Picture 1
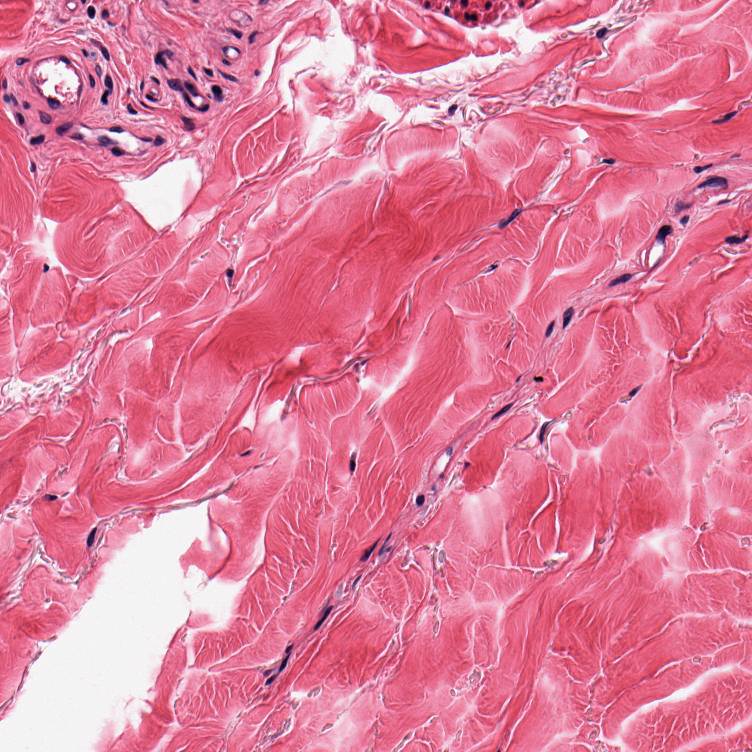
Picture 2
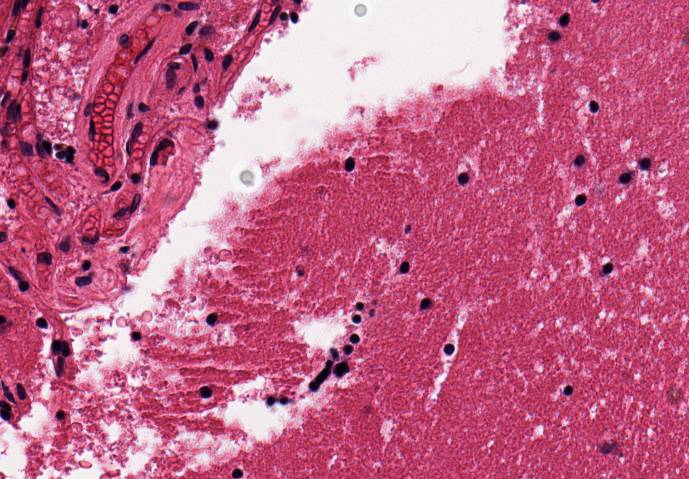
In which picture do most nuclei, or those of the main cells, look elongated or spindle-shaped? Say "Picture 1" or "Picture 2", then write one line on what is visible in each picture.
Picture 1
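In picture 1: Nuclei are sparse, dark and elongated, lying mainly along the thin septa between the bundles.
In picture 2: Small, round, dark-staining nuclei lie scattered singly and sparsely through the pink matrix.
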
